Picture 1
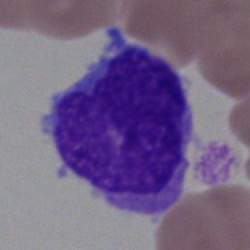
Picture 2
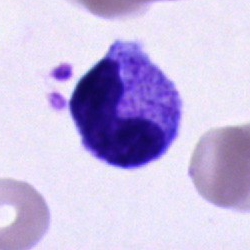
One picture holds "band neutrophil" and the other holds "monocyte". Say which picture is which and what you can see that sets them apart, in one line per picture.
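Picture 1: monocyte. No granules are seen in the cytoplasm.
Picture 2: band neutrophil. The cytoplasm is speckled with many fine purple granules.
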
